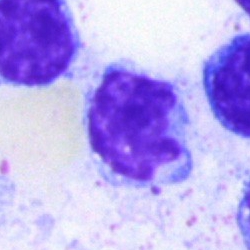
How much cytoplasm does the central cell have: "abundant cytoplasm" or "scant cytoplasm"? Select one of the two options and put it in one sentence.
A narrow rim is all the cytoplasm this cell has.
